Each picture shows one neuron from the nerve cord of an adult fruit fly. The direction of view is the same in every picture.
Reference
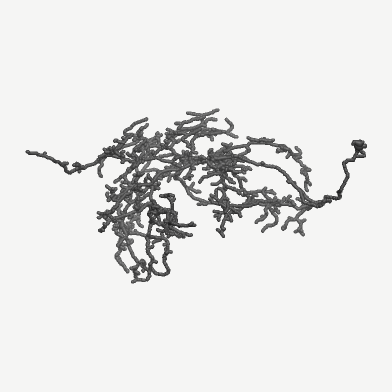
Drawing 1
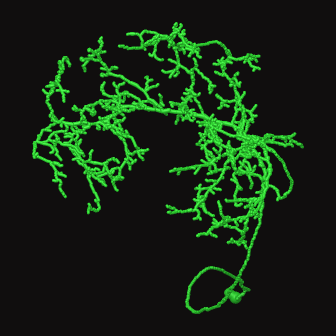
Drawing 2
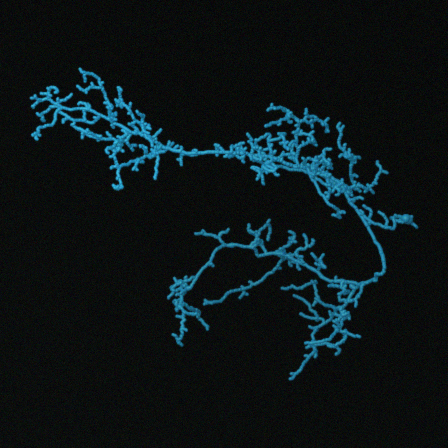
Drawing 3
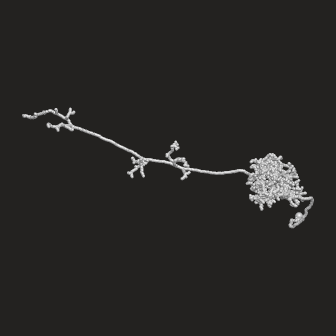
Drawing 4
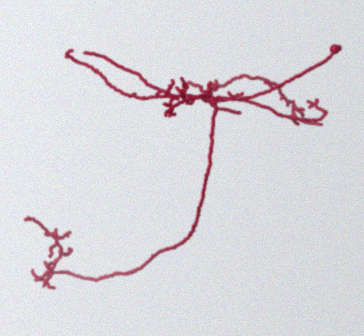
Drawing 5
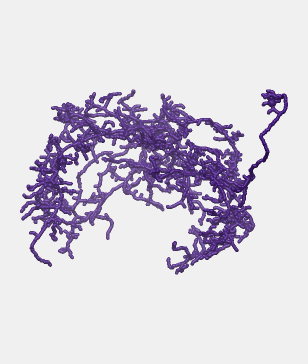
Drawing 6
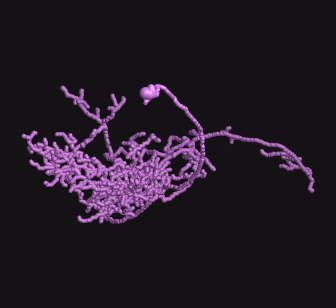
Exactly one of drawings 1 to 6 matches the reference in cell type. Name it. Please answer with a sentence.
The neuron in drawing 1 is of the same cell type.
